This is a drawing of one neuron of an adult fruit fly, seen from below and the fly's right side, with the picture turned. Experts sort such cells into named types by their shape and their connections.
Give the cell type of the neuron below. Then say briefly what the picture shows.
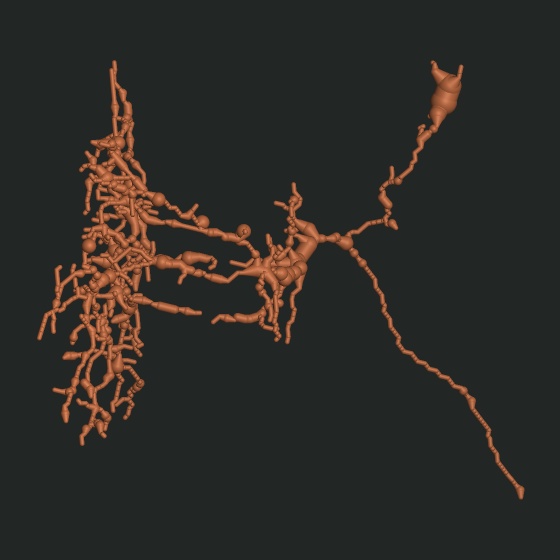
It is of cell type Lawf1. This is an optic-lobe intrinsic neuron. Its cell body lies at the upper right of the picture. The picture shows dozens of branch ends.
